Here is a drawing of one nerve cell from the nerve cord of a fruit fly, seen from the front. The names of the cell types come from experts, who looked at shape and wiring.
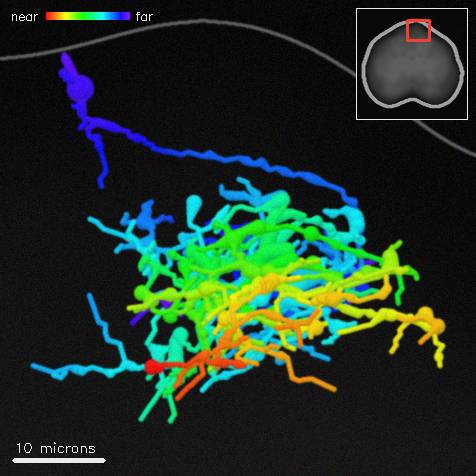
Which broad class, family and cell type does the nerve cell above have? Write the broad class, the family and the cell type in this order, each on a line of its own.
nerve-cord intrinsic neuron
hemilineage 19A
IN19A099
